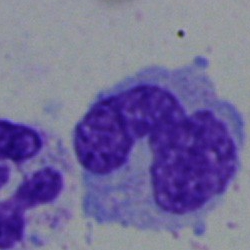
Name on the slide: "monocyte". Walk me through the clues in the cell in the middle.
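Fits monocyte: nucleus deeply indented into a horseshoe, opening facing downward.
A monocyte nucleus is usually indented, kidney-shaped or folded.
Cytoplasm pale greyish blue, filling the notch of the nucleus. No coarse granules in the cytoplasm.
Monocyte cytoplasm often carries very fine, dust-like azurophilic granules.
Also recorded: outline irregular and ragged, not smoothly round.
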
